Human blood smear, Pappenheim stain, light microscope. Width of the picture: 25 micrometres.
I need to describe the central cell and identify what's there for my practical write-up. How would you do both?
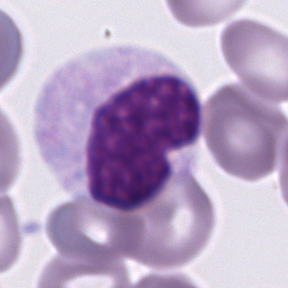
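Here the nucleus is kidney-shaped, notched on its lower right side, and sits off-centre toward the right. That leaves most of the abundant, pale greyish-lilac cytoplasm on the left, with fine pinkish dust-like granules scattered through it. This is a band neutrophil.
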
